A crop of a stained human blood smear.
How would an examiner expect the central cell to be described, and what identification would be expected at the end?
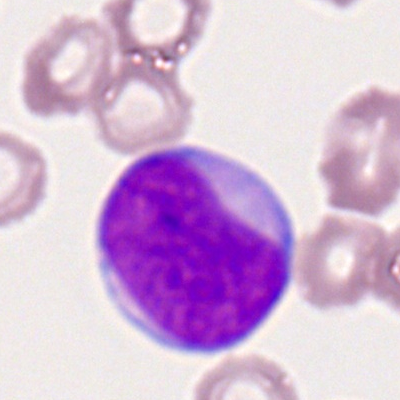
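Most of this cell is nucleus. The chromatin's purple, mottled with darker clumps. Look at the cytoplasm: there are no granules you can see, and no vacuoles either. That one's a myeloblast.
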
